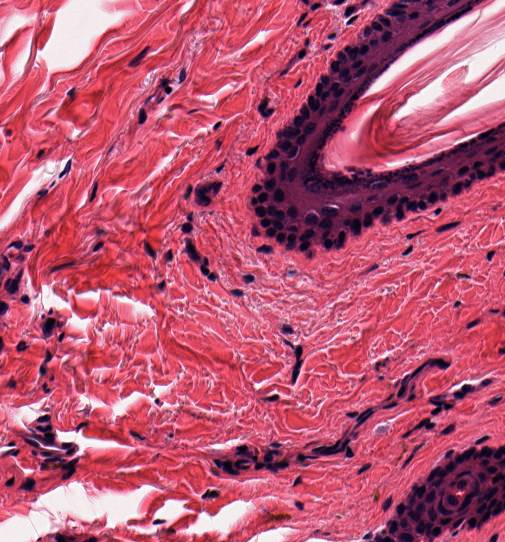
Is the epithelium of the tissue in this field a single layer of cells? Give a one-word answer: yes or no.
No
